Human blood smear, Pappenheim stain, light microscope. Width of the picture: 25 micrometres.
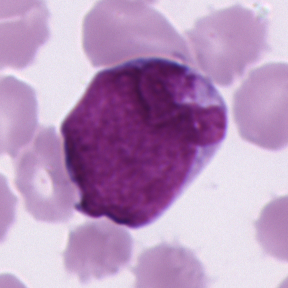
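Myeloblast, central cell, blood smear. A fold or indentation sits near the upper right of the nucleus, I notice, while the chromatin looks finely granular and evenly spread throughout. The cytoplasm is only a thin pale greyish-blue rim, mostly along the right side.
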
